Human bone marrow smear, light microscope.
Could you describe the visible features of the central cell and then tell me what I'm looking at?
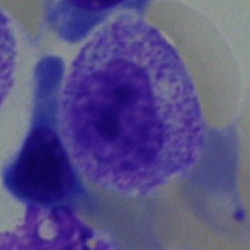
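Numerous purple granules are scattered throughout the cytoplasm, yet I can't make out any clear vacuoles. The image is slightly blurred, which softens the granule edges. A smaller, deep blue-staining cell touches it at the lower left edge. It is a myelocyte.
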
